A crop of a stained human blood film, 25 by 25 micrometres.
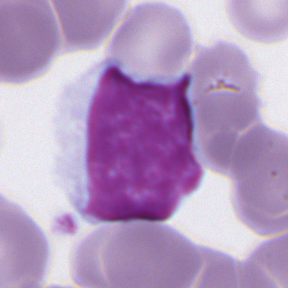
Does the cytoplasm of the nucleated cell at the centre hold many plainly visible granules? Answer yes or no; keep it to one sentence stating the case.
No, no granules can be seen in the cytoplasm of this cell.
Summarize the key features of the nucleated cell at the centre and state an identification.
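Nucleus roughly square, sides fairly straight, filling most of the cell. Chromatin deep purple-magenta with scattered small paler spots. Cytoplasm very pale, almost colourless, forming a band mainly on the left side of the nucleus. Cell: typical lymphocyte.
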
